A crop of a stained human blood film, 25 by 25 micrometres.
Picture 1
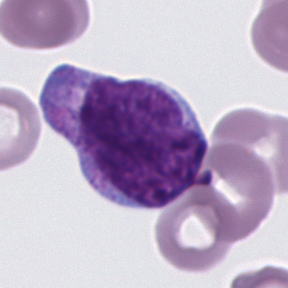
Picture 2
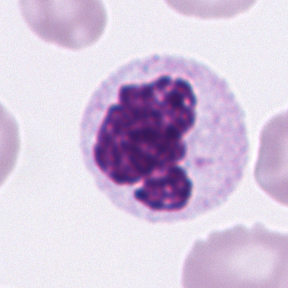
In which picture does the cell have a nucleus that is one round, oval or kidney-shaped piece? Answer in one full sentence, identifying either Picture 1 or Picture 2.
One compact round, oval or kidney-shaped mass makes up the nucleus of the cell in Picture 1.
